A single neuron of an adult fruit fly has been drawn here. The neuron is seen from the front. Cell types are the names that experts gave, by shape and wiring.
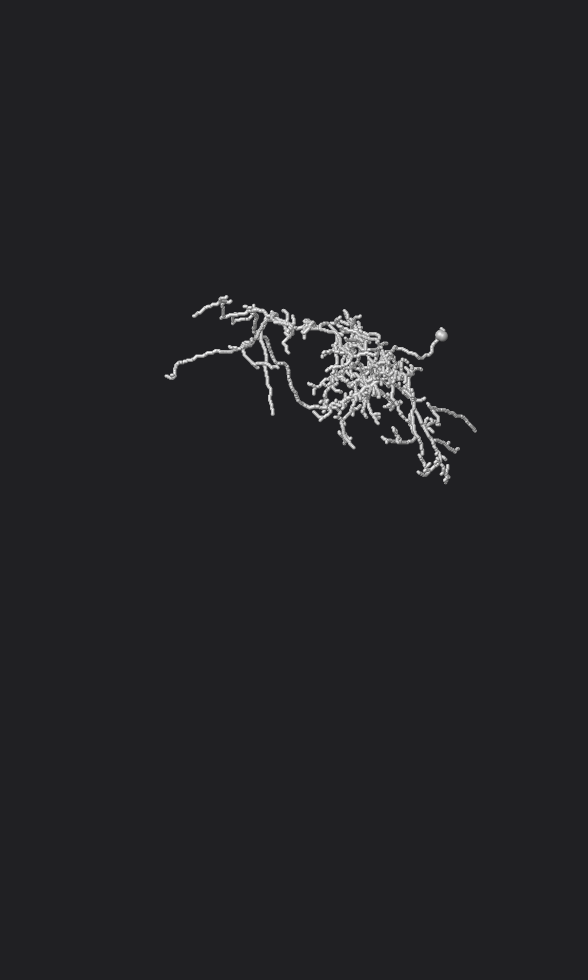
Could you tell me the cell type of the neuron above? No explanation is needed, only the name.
IN18B042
